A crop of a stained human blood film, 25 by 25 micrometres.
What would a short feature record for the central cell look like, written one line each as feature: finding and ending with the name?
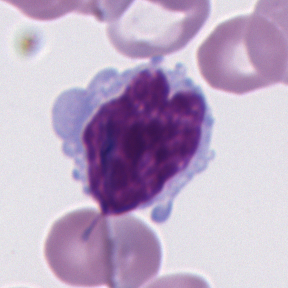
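Nucleus: outline looks irregular, folded and notched.
Chromatin: dark purple, coarsely clumped.
Nucleoli: none that I can see.
Granules: nothing distinct in the cytoplasm.
Name: typical lymphocyte.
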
